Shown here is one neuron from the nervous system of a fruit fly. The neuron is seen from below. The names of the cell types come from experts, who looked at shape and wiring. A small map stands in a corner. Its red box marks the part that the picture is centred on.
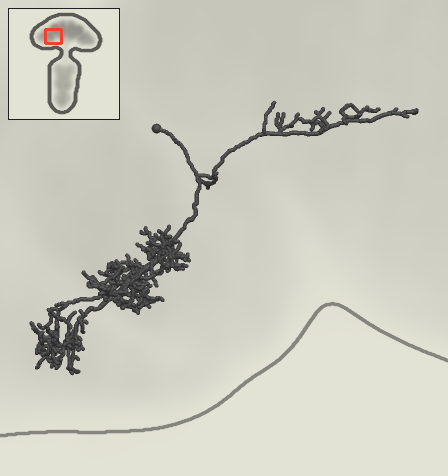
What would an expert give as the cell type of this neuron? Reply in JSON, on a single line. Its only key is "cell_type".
{"cell_type": "LPLC1"}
